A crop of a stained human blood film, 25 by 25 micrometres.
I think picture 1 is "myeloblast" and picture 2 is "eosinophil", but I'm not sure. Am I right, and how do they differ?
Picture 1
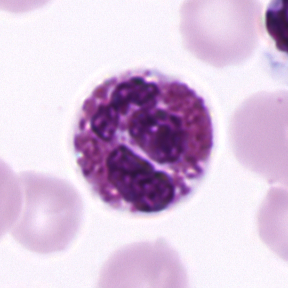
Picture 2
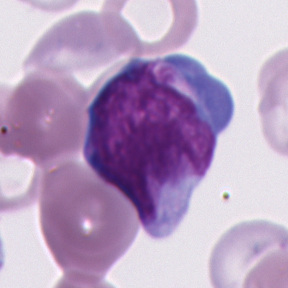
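Picture 1 shows an eosinophil; picture 2 shows a myeloblast. Outline: the eosinophil is round and smooth and about 13 micrometres across, whereas the myeloblast's outline is irregular and angular rather than round.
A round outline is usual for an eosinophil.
Nucleus: in the eosinophil it is divided into several separate lobes, with coarsely clumped, dark purple chromatin and no visible nucleoli; in the myeloblast it fills most of the cell.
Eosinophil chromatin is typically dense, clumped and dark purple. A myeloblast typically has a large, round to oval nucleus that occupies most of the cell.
Cytoplasm: the eosinophil's is packed with coarse reddish-violet granules, while the myeloblast's shows no granules.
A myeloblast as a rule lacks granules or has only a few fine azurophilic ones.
Red cells touch the left side of the myeloblast.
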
